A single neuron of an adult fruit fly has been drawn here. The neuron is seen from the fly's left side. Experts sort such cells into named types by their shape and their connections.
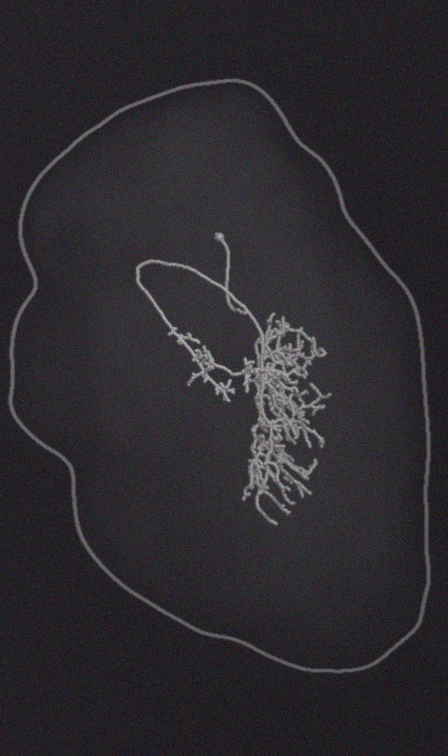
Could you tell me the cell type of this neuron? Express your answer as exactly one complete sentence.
By cell type, this neuron is classified as LT51.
